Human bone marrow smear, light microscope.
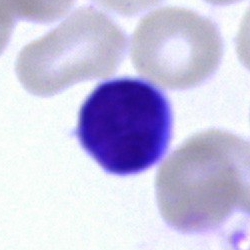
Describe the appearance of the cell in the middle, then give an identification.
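The outline of the cell is roughly round, and the nucleus occupies nearly all of it. Its chromatin stains dense and uniformly dark purple. A tiny pale bleb projects from the left edge. The cell is a lymphocyte.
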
